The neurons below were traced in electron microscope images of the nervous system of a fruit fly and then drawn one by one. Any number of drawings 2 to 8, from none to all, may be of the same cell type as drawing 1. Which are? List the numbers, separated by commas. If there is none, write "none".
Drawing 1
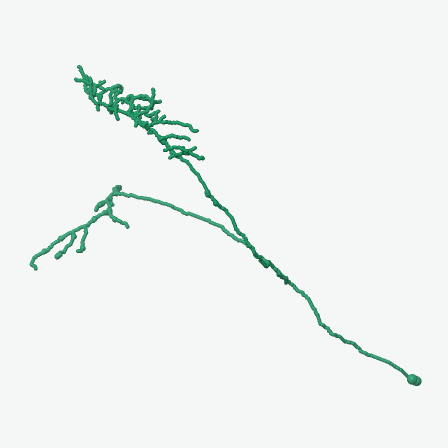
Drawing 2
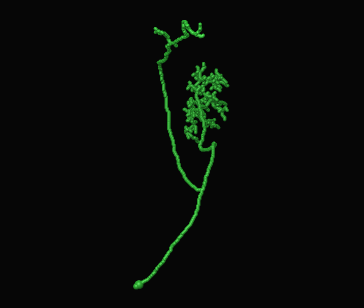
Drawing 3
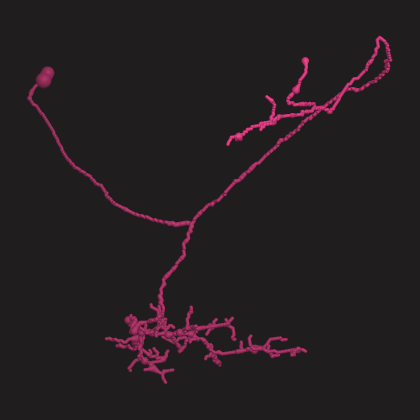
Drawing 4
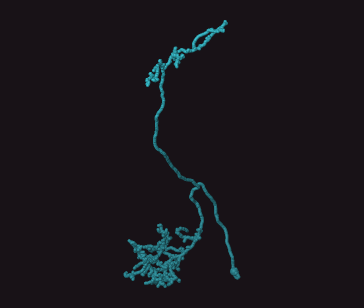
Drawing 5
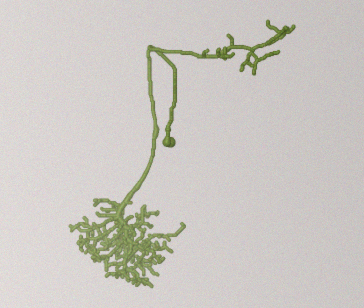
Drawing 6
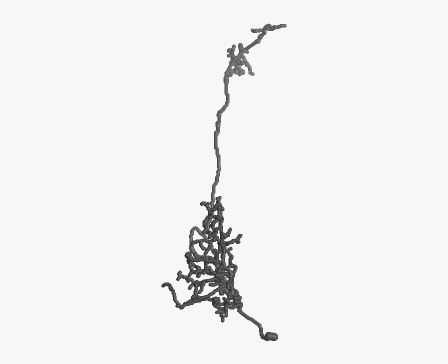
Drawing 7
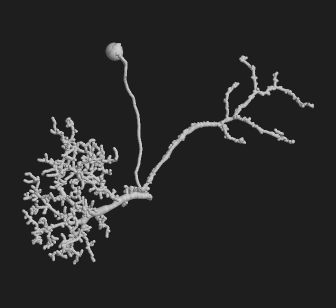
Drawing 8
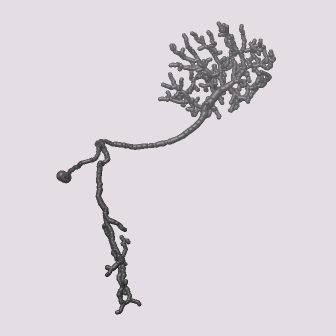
4, 6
